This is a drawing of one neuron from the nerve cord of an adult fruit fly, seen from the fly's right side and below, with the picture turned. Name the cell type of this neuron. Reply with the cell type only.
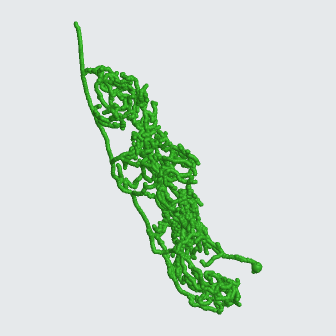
AN27X004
